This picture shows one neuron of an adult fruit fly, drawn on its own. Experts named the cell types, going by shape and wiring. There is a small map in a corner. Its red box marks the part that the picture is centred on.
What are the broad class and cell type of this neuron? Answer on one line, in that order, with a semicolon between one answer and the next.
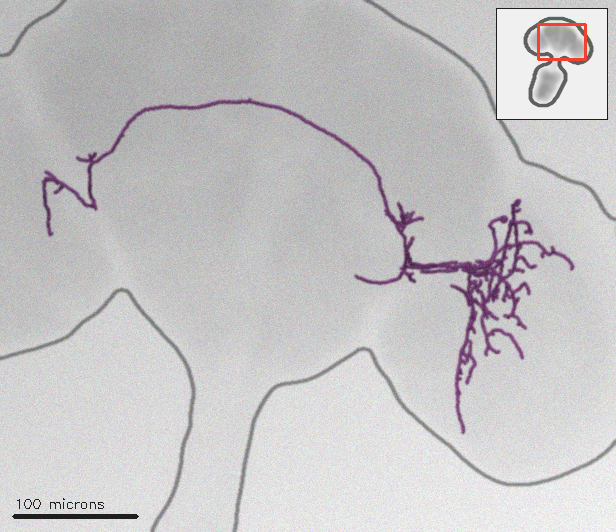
visual projection neuron; aMe10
